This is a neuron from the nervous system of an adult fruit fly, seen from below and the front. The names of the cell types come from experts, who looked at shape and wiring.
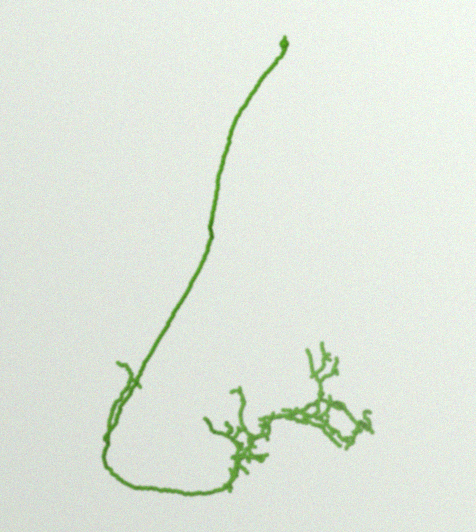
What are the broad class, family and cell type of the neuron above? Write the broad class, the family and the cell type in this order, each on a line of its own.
central-brain intrinsic neuron
hemilineage WEDd2
CB0142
